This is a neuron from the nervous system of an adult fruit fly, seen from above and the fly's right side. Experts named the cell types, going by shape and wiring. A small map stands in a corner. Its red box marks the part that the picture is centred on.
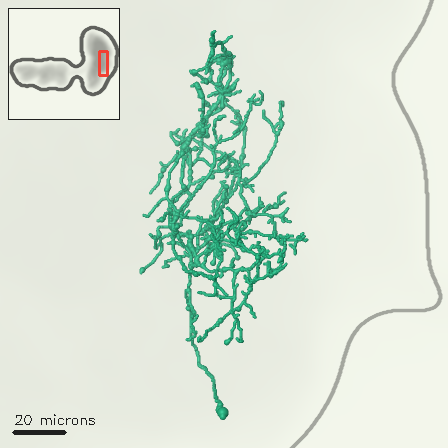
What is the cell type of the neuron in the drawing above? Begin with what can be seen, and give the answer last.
It lies in the brain. By the scale bar it is about 150 microns tall in this view. The picture shows dozens of branch ends. It is a central-brain intrinsic neuron. It is of cell type GNG235.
